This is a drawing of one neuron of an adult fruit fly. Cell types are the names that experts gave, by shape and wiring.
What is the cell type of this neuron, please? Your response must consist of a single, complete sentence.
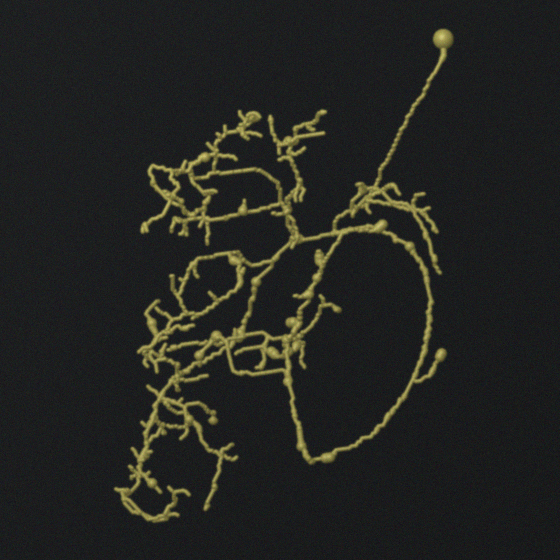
The cell type for the neuron is IN09A079.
